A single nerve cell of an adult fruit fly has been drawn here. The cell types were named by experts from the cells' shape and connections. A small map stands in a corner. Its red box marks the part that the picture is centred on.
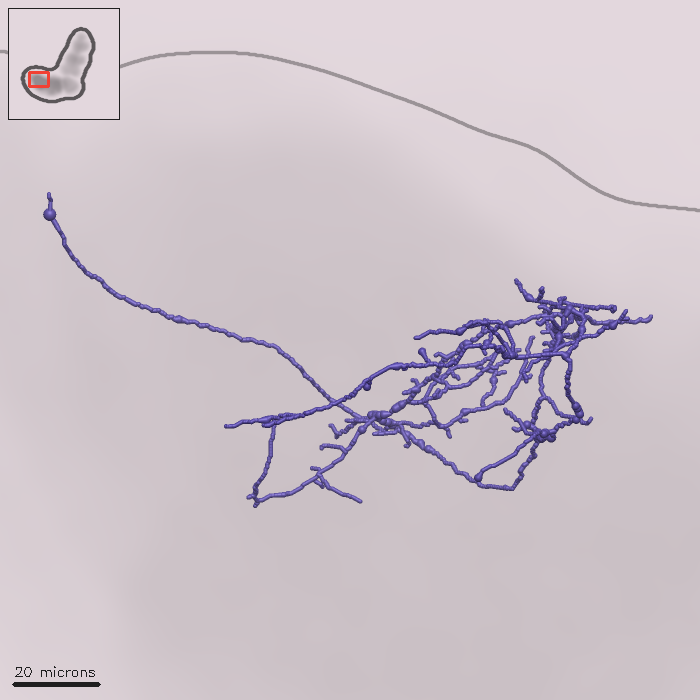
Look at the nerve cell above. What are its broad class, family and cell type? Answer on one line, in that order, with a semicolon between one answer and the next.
central-brain intrinsic neuron; hemilineage VPNp1_medial; PLP188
